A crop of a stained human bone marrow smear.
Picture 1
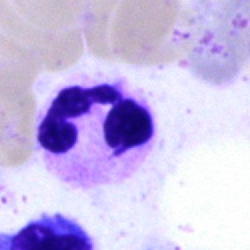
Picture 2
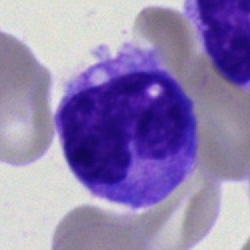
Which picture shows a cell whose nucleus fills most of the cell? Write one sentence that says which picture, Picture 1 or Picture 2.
For the cell in picture 2, the cytoplasm forms just a thin rim.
